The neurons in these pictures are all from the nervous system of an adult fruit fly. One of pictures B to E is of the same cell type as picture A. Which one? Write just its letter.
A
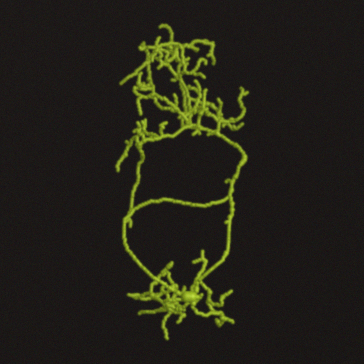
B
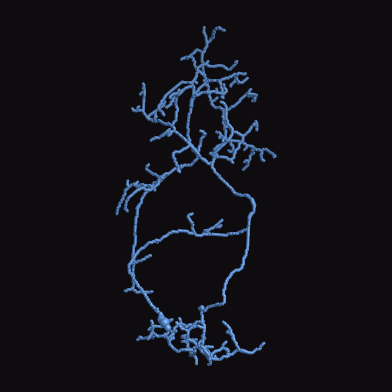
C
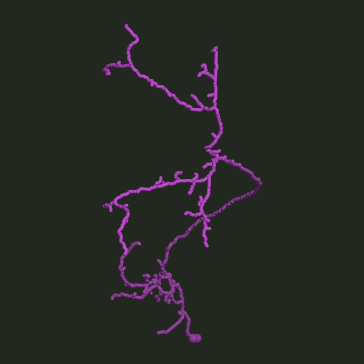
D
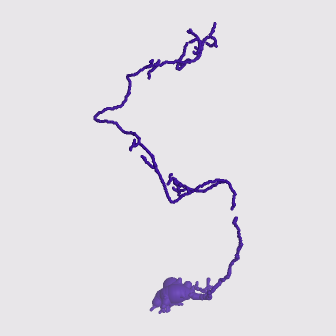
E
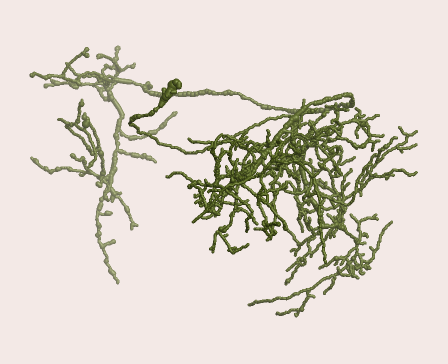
B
